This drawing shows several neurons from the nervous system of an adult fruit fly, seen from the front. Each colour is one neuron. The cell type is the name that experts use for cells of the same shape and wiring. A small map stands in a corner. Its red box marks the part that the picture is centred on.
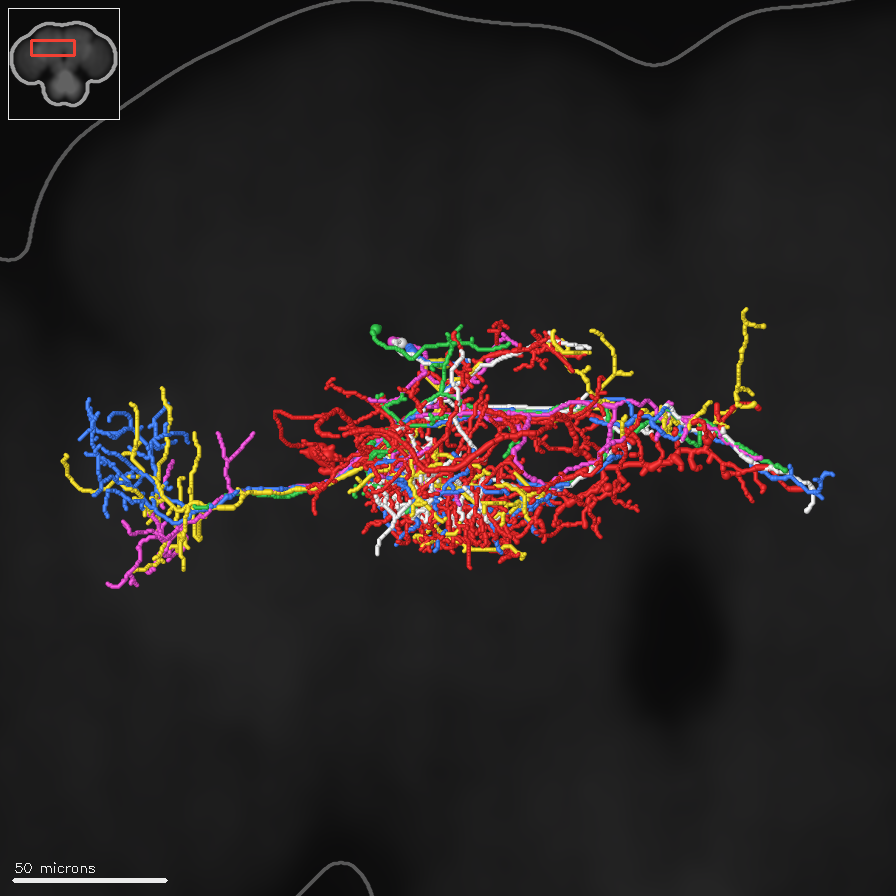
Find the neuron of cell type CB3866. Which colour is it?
green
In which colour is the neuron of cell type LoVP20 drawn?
blue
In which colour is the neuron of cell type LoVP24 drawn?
yellow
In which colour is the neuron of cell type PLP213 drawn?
red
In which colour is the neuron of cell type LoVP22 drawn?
magenta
